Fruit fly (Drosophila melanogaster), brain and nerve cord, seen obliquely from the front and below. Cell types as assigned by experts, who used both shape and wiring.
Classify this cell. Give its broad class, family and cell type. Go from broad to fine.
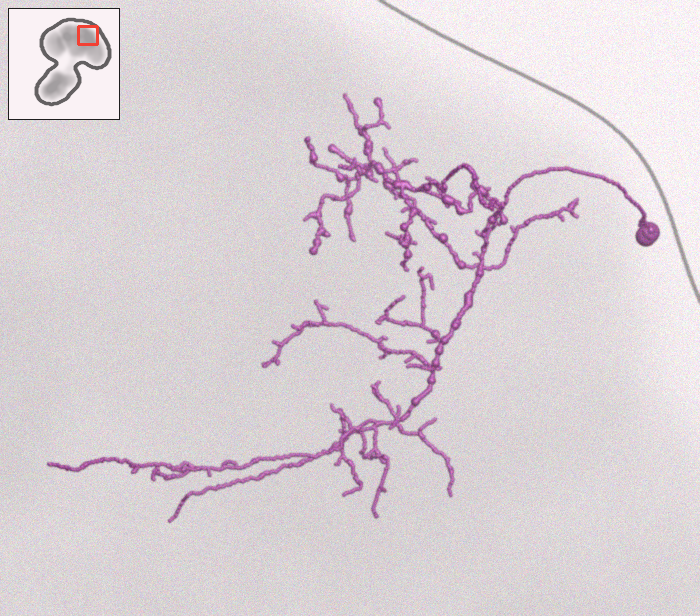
central-brain intrinsic neuron; hemilineage SLPad1_anterior; SLP162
